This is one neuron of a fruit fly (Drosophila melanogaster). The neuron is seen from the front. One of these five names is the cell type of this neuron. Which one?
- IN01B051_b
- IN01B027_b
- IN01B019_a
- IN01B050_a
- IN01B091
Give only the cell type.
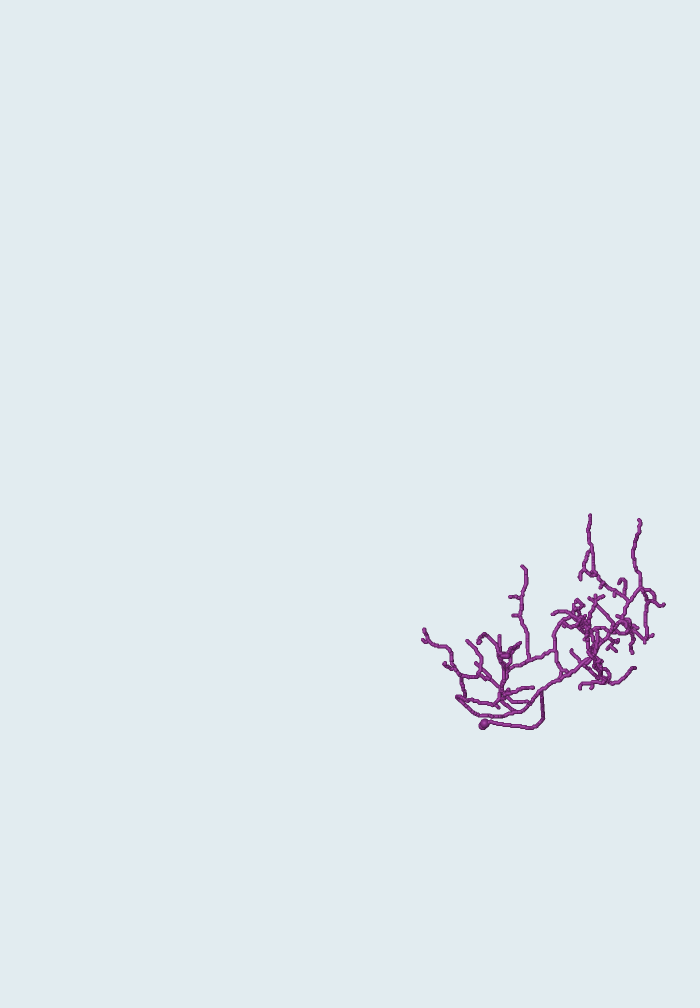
IN01B019_a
